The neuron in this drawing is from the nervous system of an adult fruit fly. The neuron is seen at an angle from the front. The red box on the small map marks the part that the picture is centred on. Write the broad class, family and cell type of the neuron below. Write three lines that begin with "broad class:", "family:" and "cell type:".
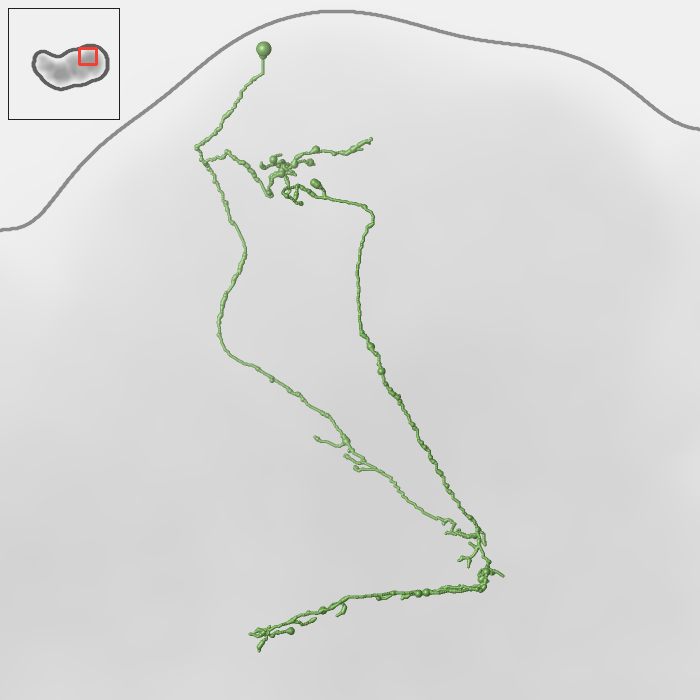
broad class: central-brain intrinsic neuron
family: class Kenyon Cell
cell type: KCab-p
